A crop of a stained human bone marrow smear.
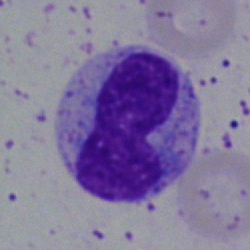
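Band neutrophil, central cell, stained bone marrow smear. Outline smooth, no surface projections. Notch cut into right side of nucleus. No nucleoli visible. Cytoplasm pale lilac-grey.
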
